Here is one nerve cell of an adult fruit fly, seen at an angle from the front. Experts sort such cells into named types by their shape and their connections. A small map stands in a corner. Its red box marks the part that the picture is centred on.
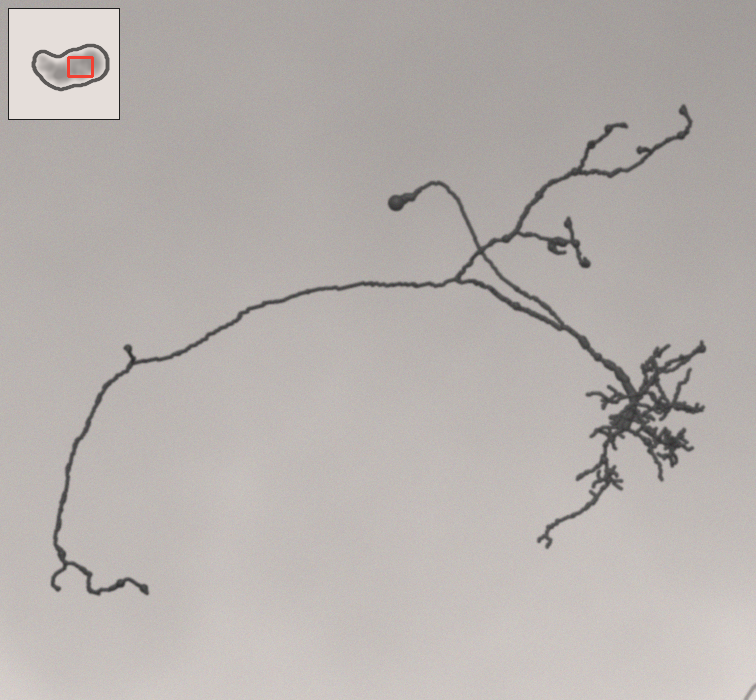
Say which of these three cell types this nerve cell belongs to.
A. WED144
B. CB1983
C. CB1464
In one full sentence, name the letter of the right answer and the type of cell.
Option C is CB1464, the cell type of the nerve cell.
